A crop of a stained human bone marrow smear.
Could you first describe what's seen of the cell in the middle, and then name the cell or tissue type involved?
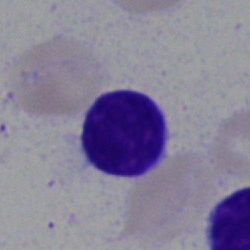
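See how the nucleus takes up nearly all of the cell? The chromatin's deep purple and dense, there's no distinct nucleolus, and no vacuoles either. That one's a lymphocyte.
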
